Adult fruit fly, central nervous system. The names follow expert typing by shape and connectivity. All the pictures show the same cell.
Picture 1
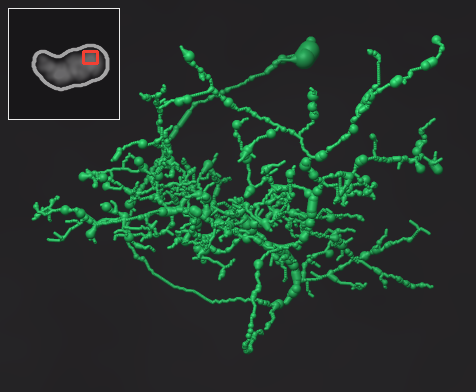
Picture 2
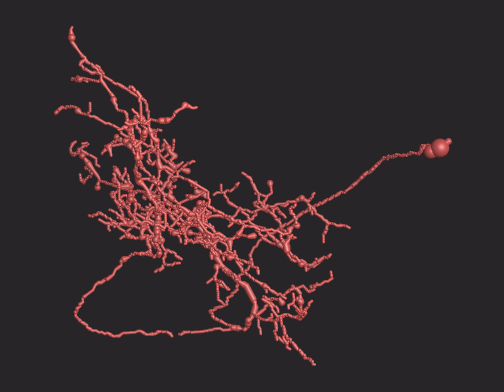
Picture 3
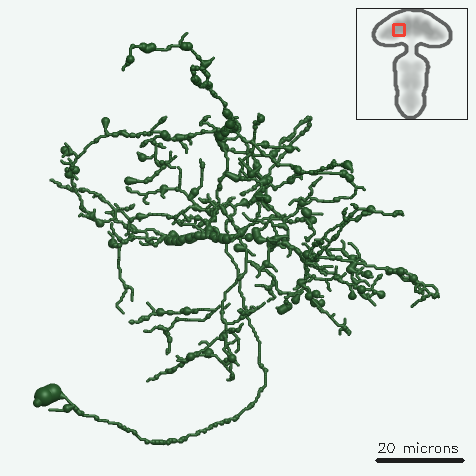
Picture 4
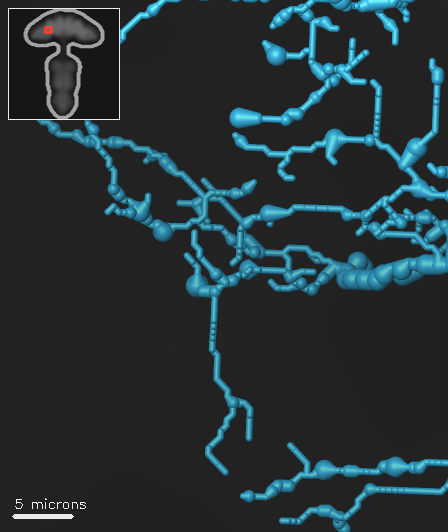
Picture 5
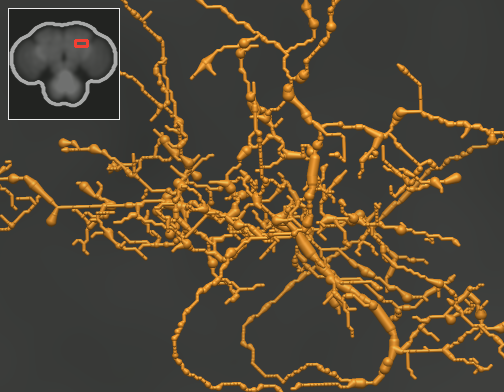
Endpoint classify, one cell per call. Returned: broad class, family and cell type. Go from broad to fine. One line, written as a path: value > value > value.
central-brain intrinsic neuron > hemilineage VLPp&l1_anterior > PLP084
